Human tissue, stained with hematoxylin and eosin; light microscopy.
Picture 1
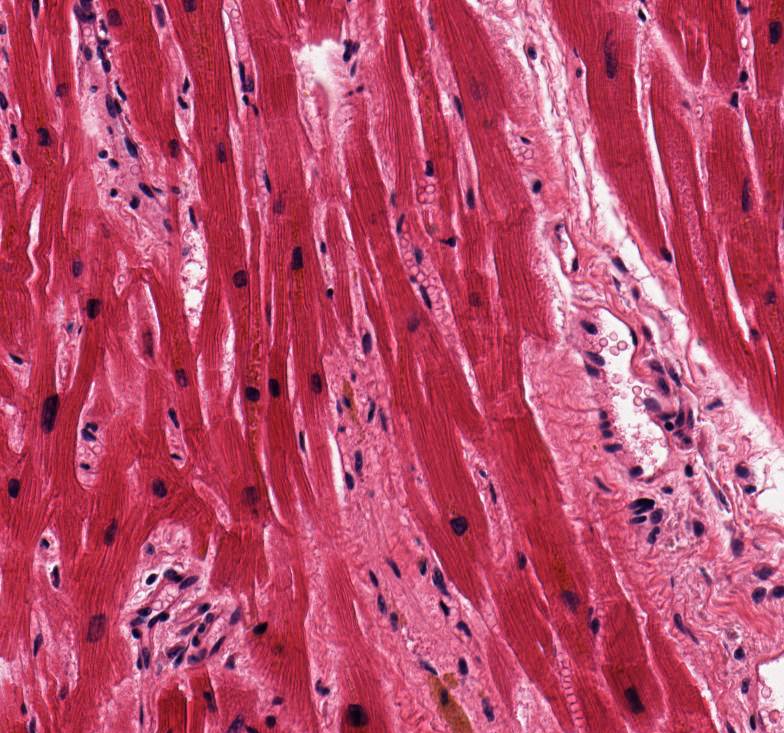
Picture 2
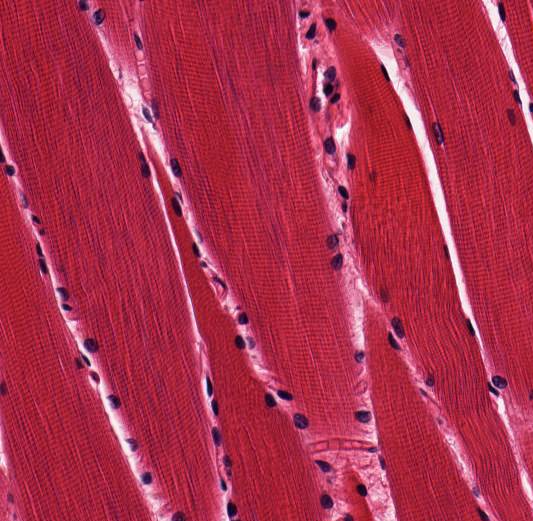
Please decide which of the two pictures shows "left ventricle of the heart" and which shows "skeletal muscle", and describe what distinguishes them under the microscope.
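Answer: the left ventricle of the heart appears in picture 1, and skeletal muscle in picture 2. Difference one, nuclear position: in the left ventricle, each fibre has oval nuclei lying centrally, whereas in skeletal muscle the dark oval nuclei lie at the fibre edges rather than in the centres.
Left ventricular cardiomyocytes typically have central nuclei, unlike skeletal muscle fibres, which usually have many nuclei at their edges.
Difference two, branching: the left ventricle fibres branch and join their neighbours, while the skeletal muscle fibres are long and parallel, filling the whole field and cut lengthwise. Difference three, surroundings: the left ventricle shows small vessels with red blood cells in connective tissue, clearest in the right half. Similarities: the striated left ventricle fibres run roughly parallel from upper left toward lower right, and the skeletal muscle fibres run steeply in that direction too, their cytoplasm stained a deep, even red with eosin.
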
